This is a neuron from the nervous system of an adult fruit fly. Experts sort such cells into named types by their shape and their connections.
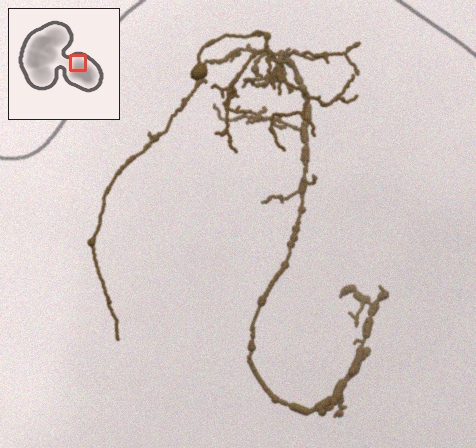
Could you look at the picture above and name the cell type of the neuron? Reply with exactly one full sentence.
A cell of type IN19A088_a is what this neuron is.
